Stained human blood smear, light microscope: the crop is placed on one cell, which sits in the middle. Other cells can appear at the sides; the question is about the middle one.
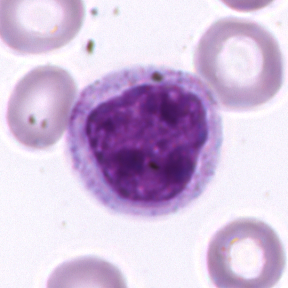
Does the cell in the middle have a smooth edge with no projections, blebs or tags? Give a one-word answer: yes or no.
Yes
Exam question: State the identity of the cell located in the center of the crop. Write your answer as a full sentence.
In this crop, the cell at the very middle is a metamyelocyte.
